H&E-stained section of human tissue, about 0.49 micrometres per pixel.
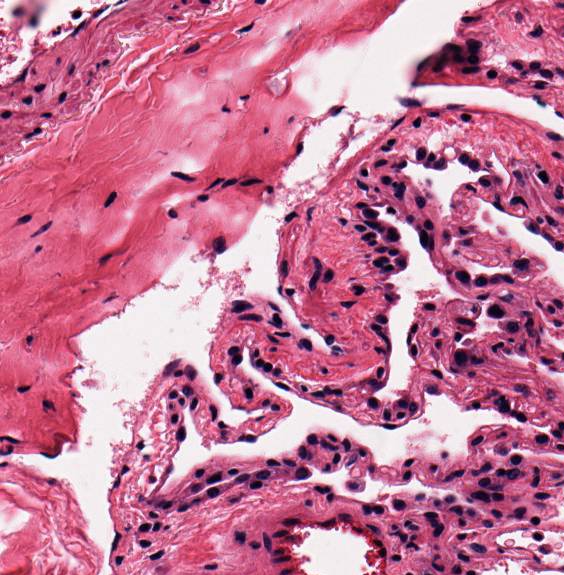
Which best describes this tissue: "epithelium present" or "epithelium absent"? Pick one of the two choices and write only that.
Epithelium present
